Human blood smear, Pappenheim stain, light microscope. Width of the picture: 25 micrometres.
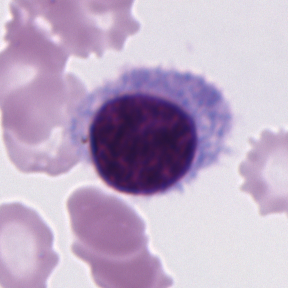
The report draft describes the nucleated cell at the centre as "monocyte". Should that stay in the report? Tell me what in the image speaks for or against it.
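Monocyte is not the right name here; this central cell is a hairy cell. Its edge is ragged, with fine hair-like projections around much of its border. The nucleus is round and about 9 micrometres across, with a smooth edge that has no notch or fold, and it lies toward the lower left of the cell. No nucleoli can be seen in it. The cytoplasm holds no distinct coarse purple granules.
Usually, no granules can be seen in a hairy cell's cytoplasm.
The nucleus fills about 60% of the cell's area, which suits a moderate amount of cytoplasm better than an abundant one.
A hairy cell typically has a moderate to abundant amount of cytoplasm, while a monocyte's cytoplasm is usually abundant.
Size is less decisive: the cell measures about 14 by 11 micrometres.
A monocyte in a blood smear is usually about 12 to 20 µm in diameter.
So the longer measurement would fit a monocyte, but the shorter one falls below that usual range. To the right of the cell lies a red cell with a spiky, crenated edge.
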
